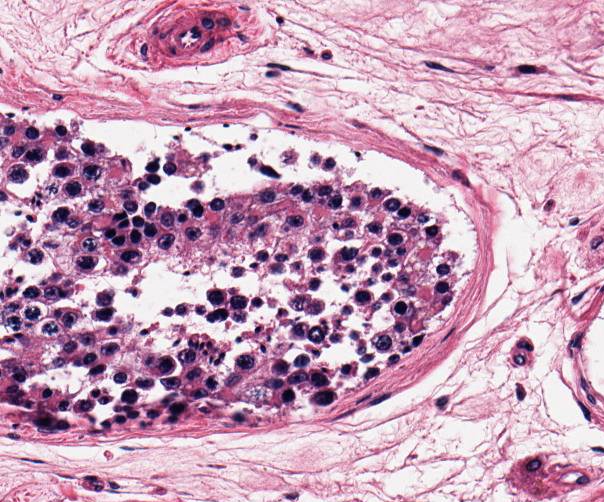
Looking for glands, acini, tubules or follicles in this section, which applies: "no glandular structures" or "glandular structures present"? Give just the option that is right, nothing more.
Glandular structures present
